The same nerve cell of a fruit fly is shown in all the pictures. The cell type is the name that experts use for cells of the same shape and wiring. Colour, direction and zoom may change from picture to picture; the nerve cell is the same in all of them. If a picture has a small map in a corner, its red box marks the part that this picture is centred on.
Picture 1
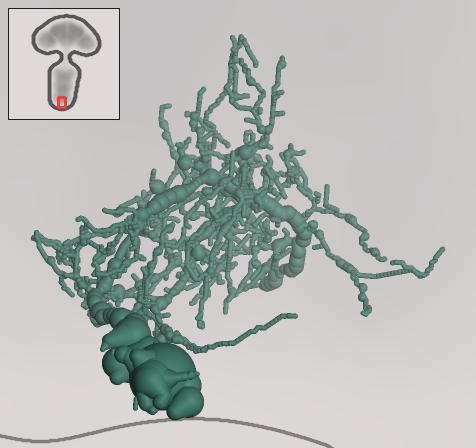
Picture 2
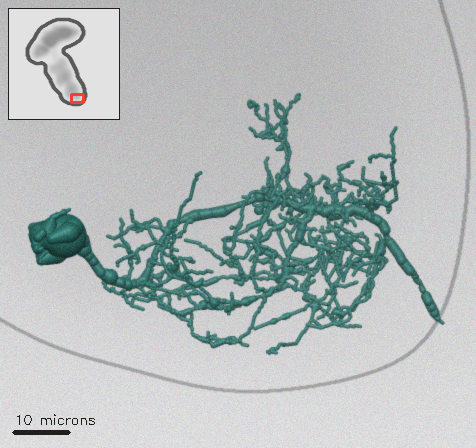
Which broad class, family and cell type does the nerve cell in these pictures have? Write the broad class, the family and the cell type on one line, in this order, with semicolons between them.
efferent neuron of the nerve cord; hemilineage 00B; EN00B027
